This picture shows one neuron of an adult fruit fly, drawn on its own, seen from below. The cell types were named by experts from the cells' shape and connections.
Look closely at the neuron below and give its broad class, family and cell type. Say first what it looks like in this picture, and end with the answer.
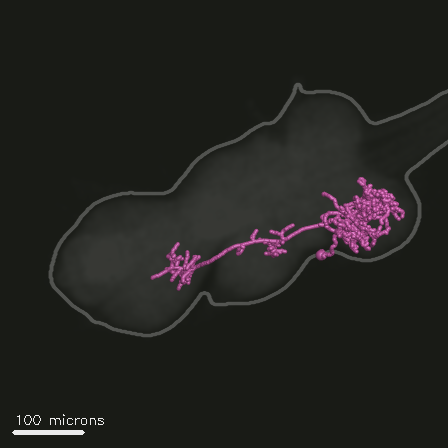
It is in the nerve cord and does not reach the brain. Its cell body lies on the right of the picture. By the scale bar it is about 350 microns wide in this view. Its broad class is nerve-cord intrinsic neuron. The family is hemilineage 03B. The cell type is IN03B021.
